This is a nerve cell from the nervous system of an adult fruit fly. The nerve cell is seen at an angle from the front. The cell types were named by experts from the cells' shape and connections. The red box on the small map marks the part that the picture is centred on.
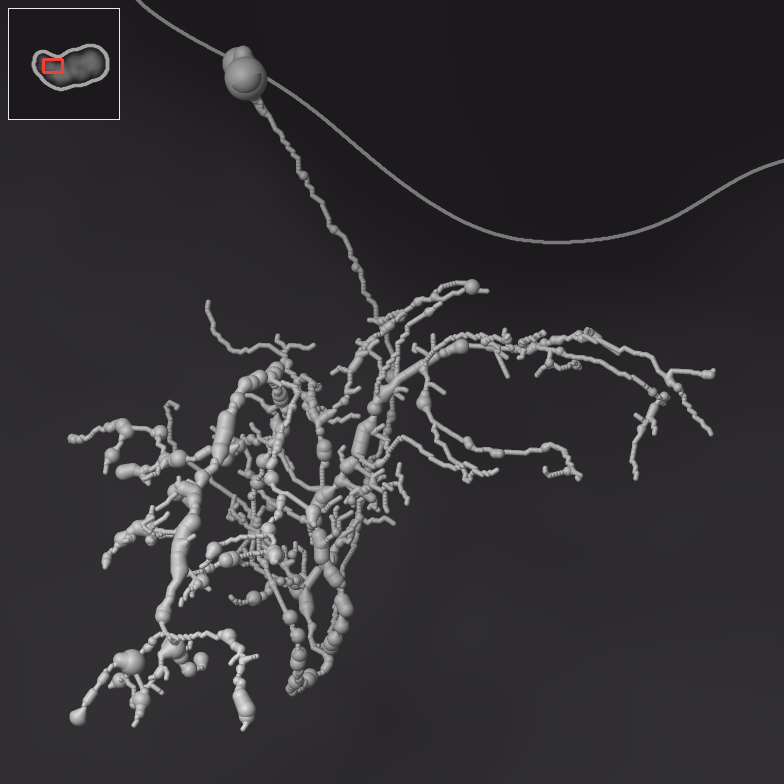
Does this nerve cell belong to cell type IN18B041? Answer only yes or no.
yes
